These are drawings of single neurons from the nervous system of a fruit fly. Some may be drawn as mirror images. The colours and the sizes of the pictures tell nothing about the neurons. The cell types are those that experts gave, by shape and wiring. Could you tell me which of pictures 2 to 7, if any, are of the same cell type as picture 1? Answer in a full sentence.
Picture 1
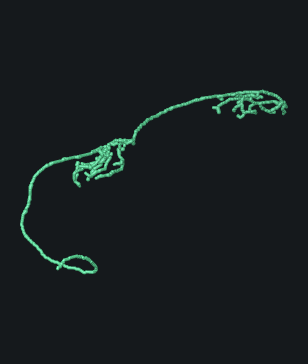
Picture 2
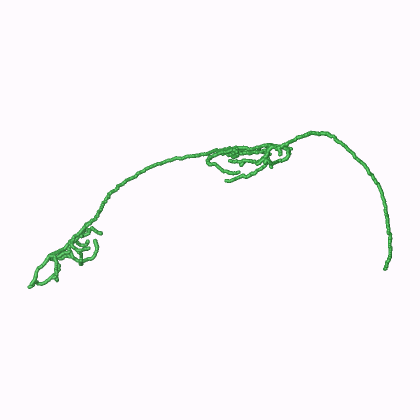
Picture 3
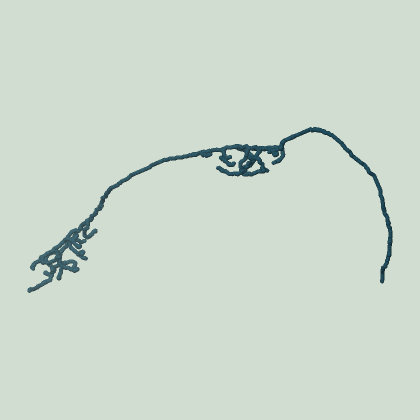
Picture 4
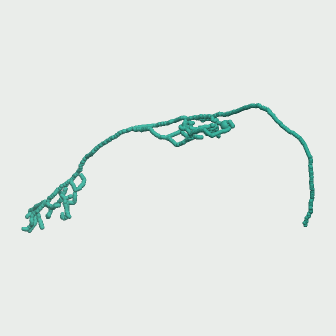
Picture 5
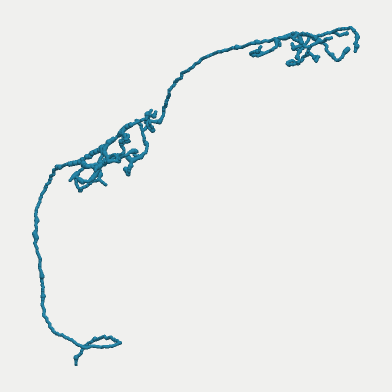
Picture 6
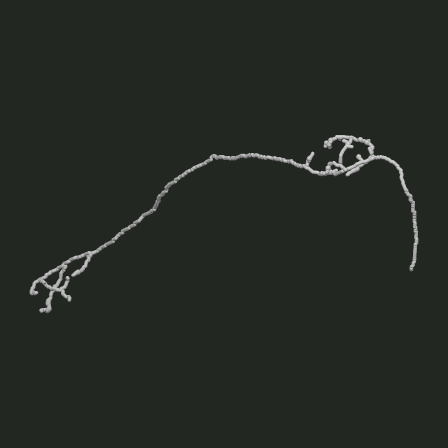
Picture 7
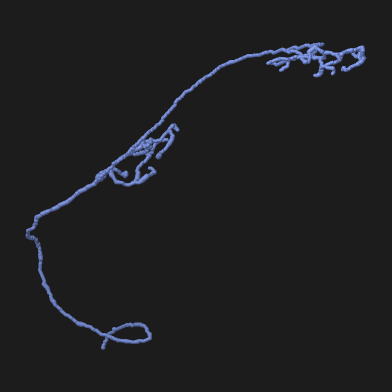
Picture 2, picture 3, picture 4, picture 5 and picture 7 are of the same cell type.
